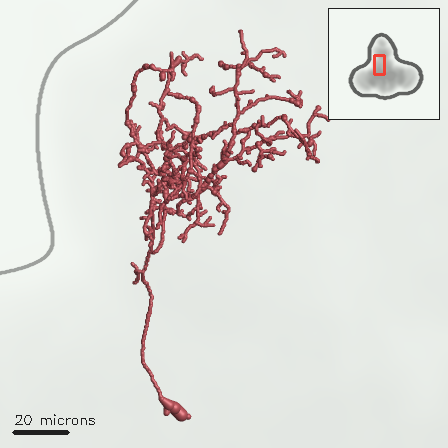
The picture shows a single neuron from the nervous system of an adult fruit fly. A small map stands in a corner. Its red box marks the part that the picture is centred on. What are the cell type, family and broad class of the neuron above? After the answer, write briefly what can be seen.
It is of cell type IN16B062. The family is hemilineage 16B. It is a nerve-cord intrinsic neuron. Its cell body lies at the bottom of the picture. By the scale bar it is about 150 microns tall in this view. Dozens of branch ends can be seen.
